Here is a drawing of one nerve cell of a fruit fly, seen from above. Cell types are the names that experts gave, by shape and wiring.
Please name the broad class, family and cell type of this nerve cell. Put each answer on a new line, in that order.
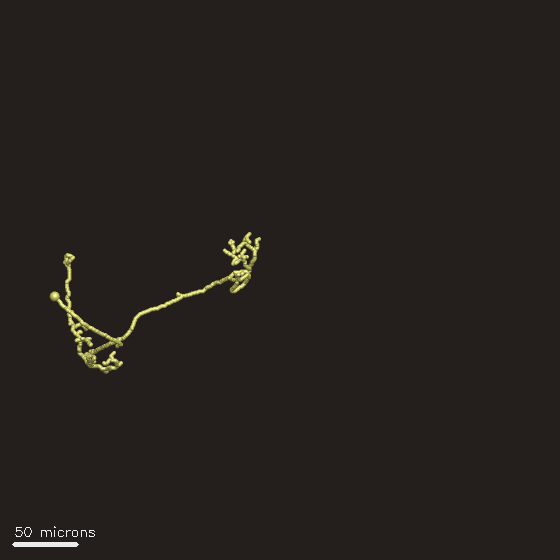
central-brain intrinsic neuron
hemilineage SLPpl1
SMP216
